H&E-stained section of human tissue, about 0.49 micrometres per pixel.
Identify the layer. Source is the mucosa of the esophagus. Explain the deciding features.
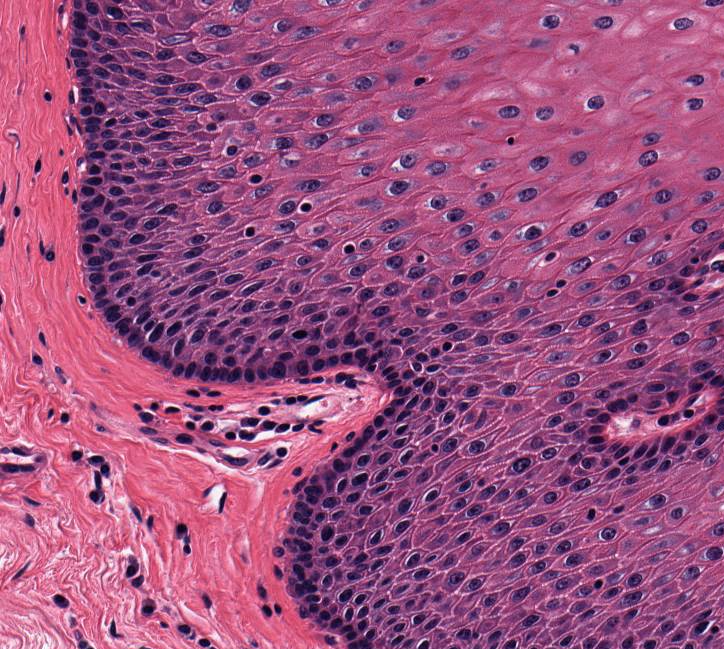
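To the right, covering most of the field, is stratified squamous nonkeratinized epithelium; connective tissue runs along the left and lower-left edge. A row of small, crowded, dark-nucleated cells lines the junction; toward the upper right, cells grow larger and flatter, with more pink cytoplasm. Those cells keep nuclei; no anucleate keratin appears.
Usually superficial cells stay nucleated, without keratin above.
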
